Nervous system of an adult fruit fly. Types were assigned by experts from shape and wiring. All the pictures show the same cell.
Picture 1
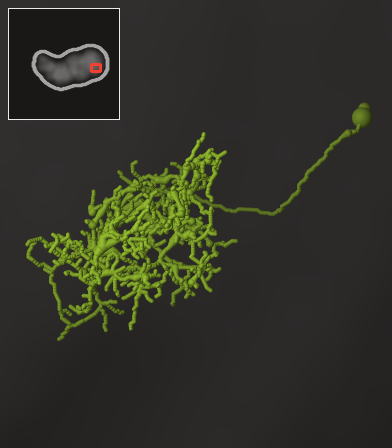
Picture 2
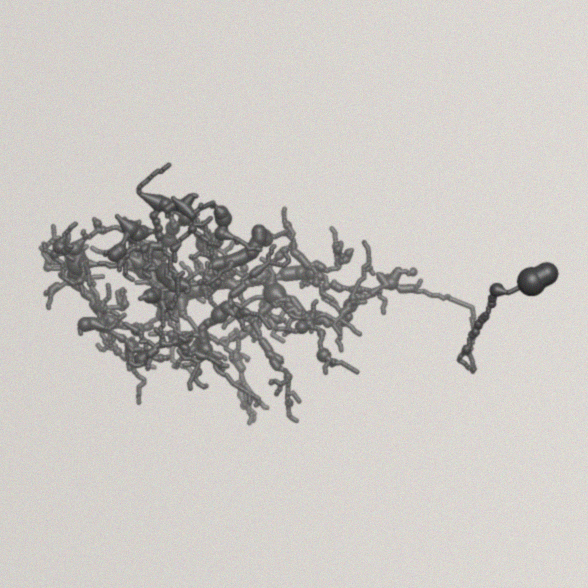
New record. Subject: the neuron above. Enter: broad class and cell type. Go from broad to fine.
central-brain intrinsic neuron; AVLP379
